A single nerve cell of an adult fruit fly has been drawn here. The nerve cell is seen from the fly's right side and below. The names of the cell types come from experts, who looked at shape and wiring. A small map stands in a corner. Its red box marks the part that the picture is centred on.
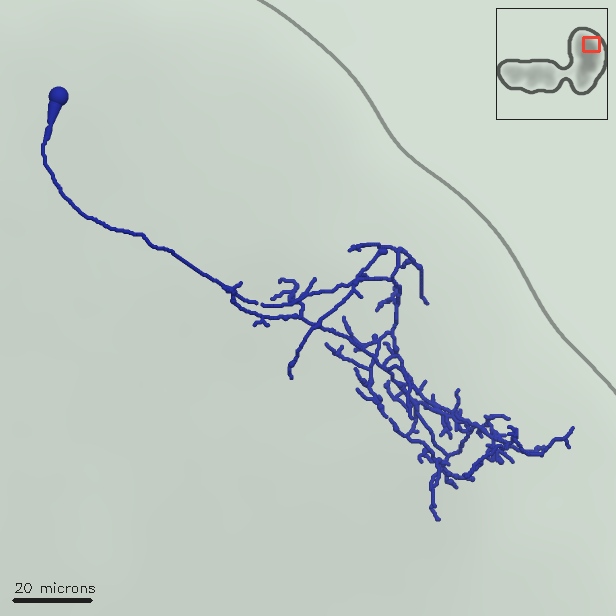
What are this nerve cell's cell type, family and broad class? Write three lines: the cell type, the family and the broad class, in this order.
SMP247
hemilineage VLPd&p1_posterior
central-brain intrinsic neuron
